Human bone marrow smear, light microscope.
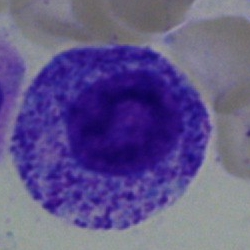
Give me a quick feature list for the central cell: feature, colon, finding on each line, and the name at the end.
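Position: nucleus set slightly toward the upper right
Staining: nucleus dark purple, a little paler at its centre
Granules: coarse, dark purple, crowding the cytoplasm
Background: pale lilac between the granules
Answer: myelocyte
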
